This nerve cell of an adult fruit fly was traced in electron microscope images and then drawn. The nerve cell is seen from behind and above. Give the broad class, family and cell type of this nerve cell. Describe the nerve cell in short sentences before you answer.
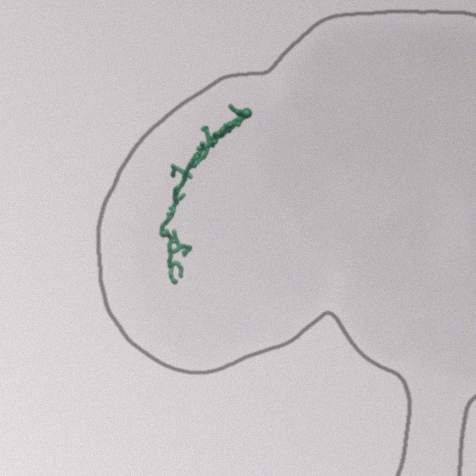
The cell body is at the top of the picture. In this view it is taller than it is wide. This is an optic-lobe intrinsic neuron. The family is Cm. Its cell type is Cm10.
